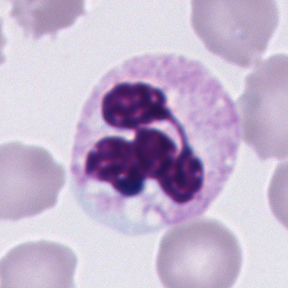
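Segmented neutrophil, centre of a stained peripheral blood smear. Outline round and smooth. Nucleus divided into separate lobes linked by thin strands. Cytoplasm abundant and pale pinkish-lilac, with a few small clear vacuoles in its lower part.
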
